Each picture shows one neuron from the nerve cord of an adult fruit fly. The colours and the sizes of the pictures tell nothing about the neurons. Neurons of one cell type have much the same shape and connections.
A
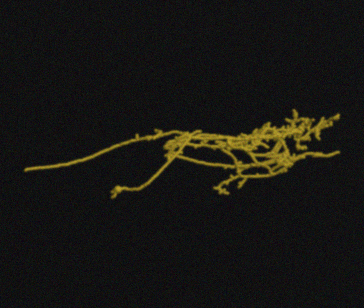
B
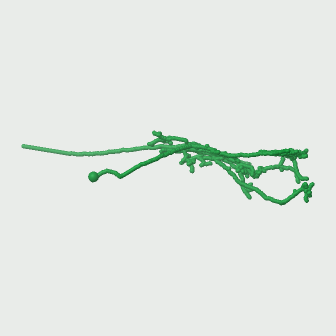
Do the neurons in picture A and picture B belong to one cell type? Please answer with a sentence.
They are of different cell types.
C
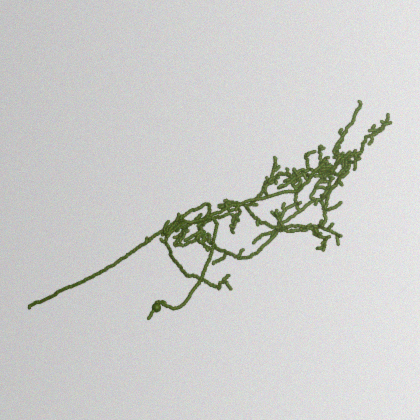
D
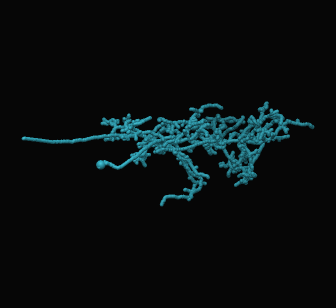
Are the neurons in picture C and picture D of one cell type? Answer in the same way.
They are of different cell types.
